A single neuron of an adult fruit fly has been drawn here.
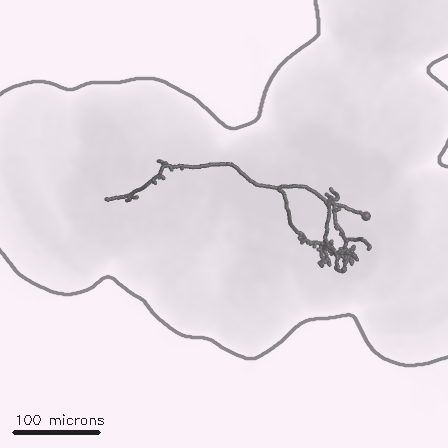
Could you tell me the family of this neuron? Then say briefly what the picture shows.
Its family is hemilineage VLPd1. Its broad class is central-brain intrinsic neuron. The cell body can be seen on the right of the picture. By the scale bar it is about 300 microns wide in this view.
